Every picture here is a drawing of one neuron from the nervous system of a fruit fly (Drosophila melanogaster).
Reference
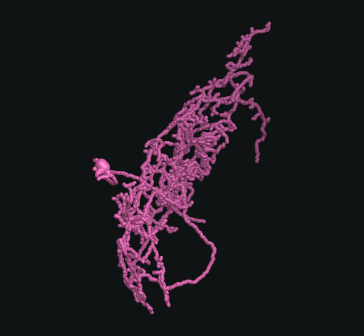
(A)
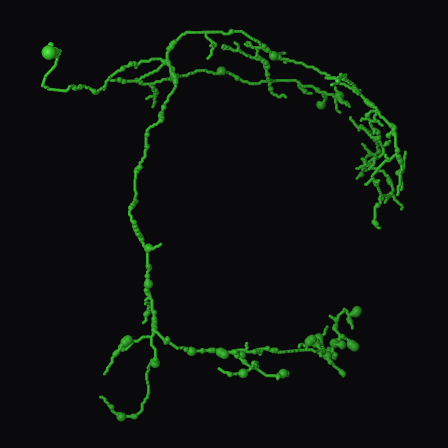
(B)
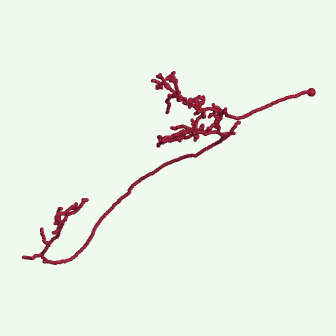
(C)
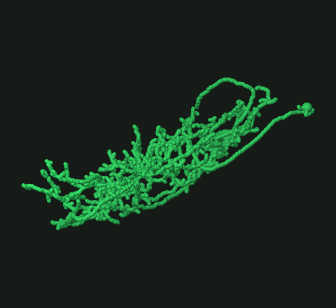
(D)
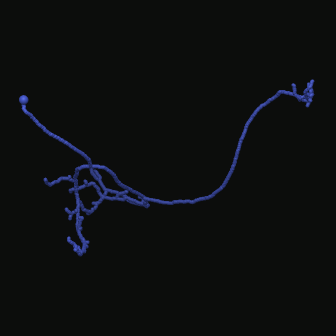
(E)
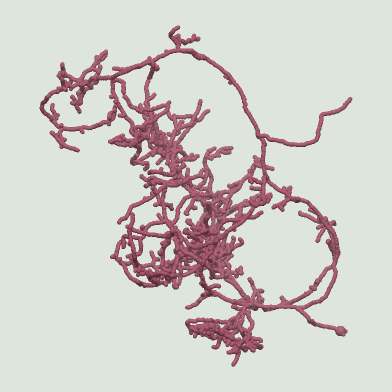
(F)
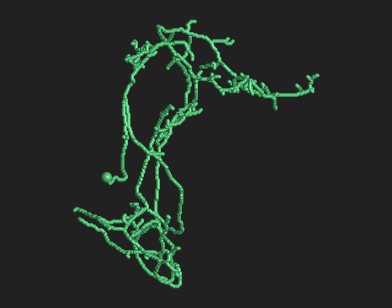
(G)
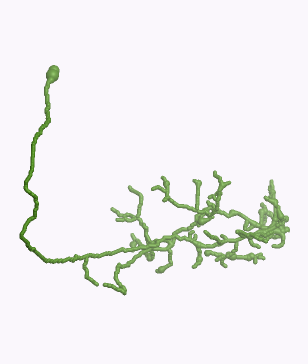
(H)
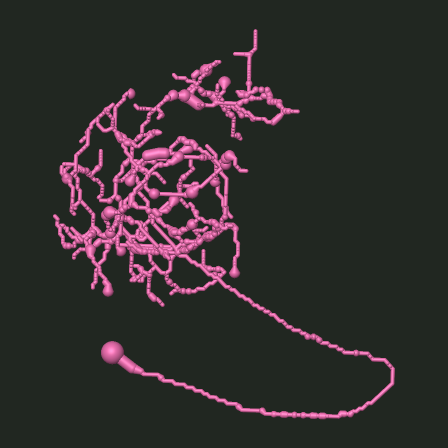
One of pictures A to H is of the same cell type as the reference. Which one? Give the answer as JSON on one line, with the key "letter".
{"letter": "C"}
